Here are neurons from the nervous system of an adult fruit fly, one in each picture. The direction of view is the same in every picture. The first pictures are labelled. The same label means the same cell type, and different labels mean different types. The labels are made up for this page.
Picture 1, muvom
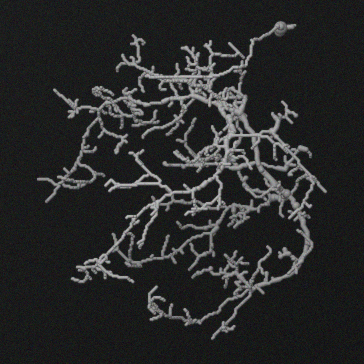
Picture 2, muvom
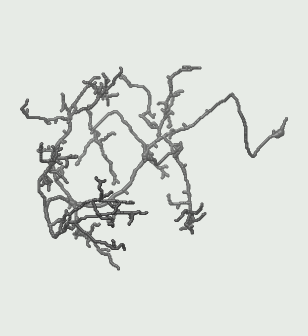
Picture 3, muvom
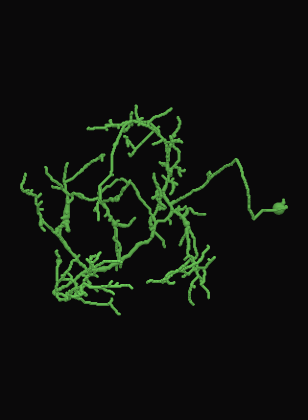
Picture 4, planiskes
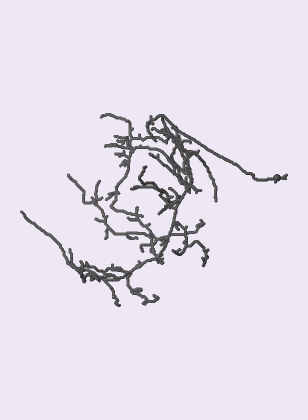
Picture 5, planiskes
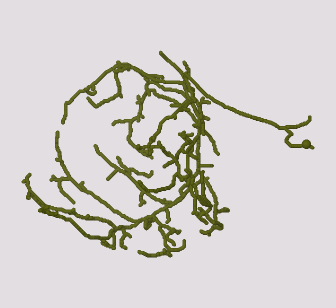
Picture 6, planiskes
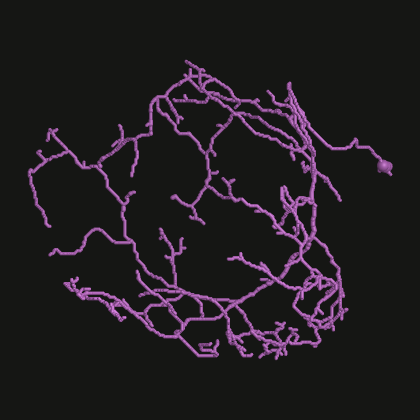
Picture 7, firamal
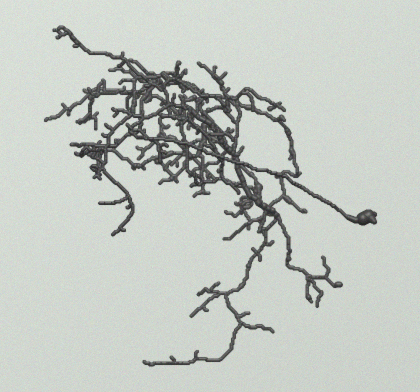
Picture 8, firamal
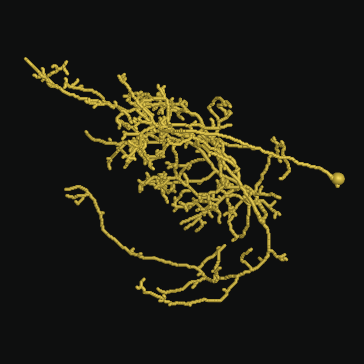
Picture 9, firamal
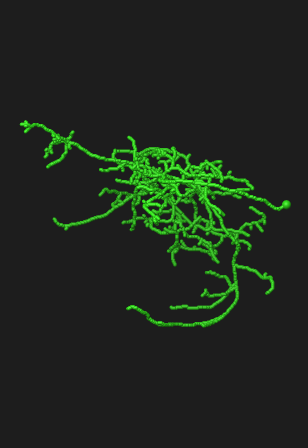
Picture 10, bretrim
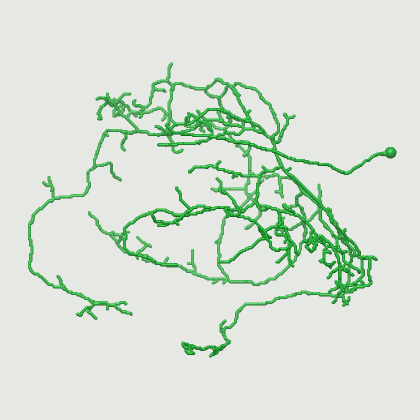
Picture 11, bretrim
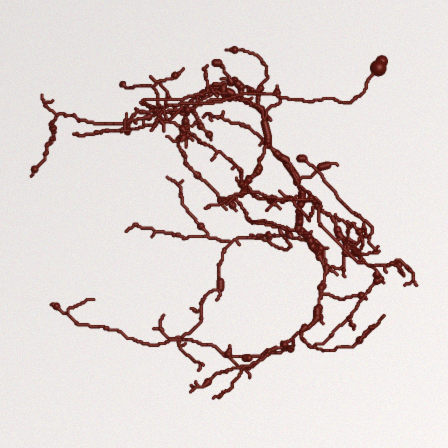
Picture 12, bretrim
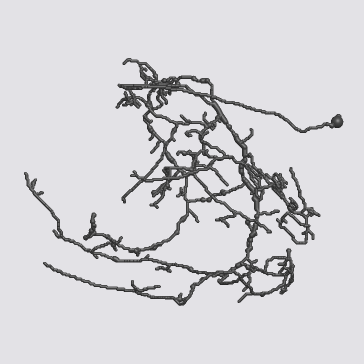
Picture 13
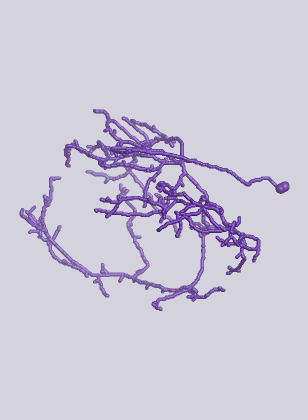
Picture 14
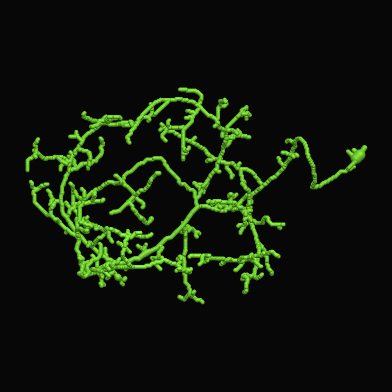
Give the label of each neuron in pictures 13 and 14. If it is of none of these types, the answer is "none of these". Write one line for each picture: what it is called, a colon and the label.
13: bretrim
14: muvom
